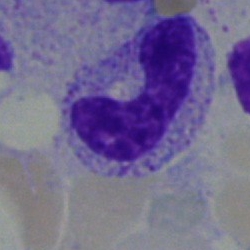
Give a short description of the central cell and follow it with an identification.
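See how the nucleus curves into a thick C, almost a horseshoe, with the hollow facing up and to the left? Chromatin's dense and dark purple, with some coarse clumping, and there are no nucleoli that I can see. It's a band neutrophil.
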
